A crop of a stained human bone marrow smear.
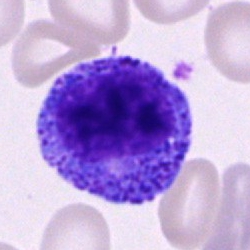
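Promyelocyte, central cell, stained bone marrow smear. Nucleus placed toward the upper part of the cell. Chromatin dense, dark purple, with darker clumped areas. Cytoplasm crowded with coarse dark purple granules. Granules also overlie the edges of the nucleus.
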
